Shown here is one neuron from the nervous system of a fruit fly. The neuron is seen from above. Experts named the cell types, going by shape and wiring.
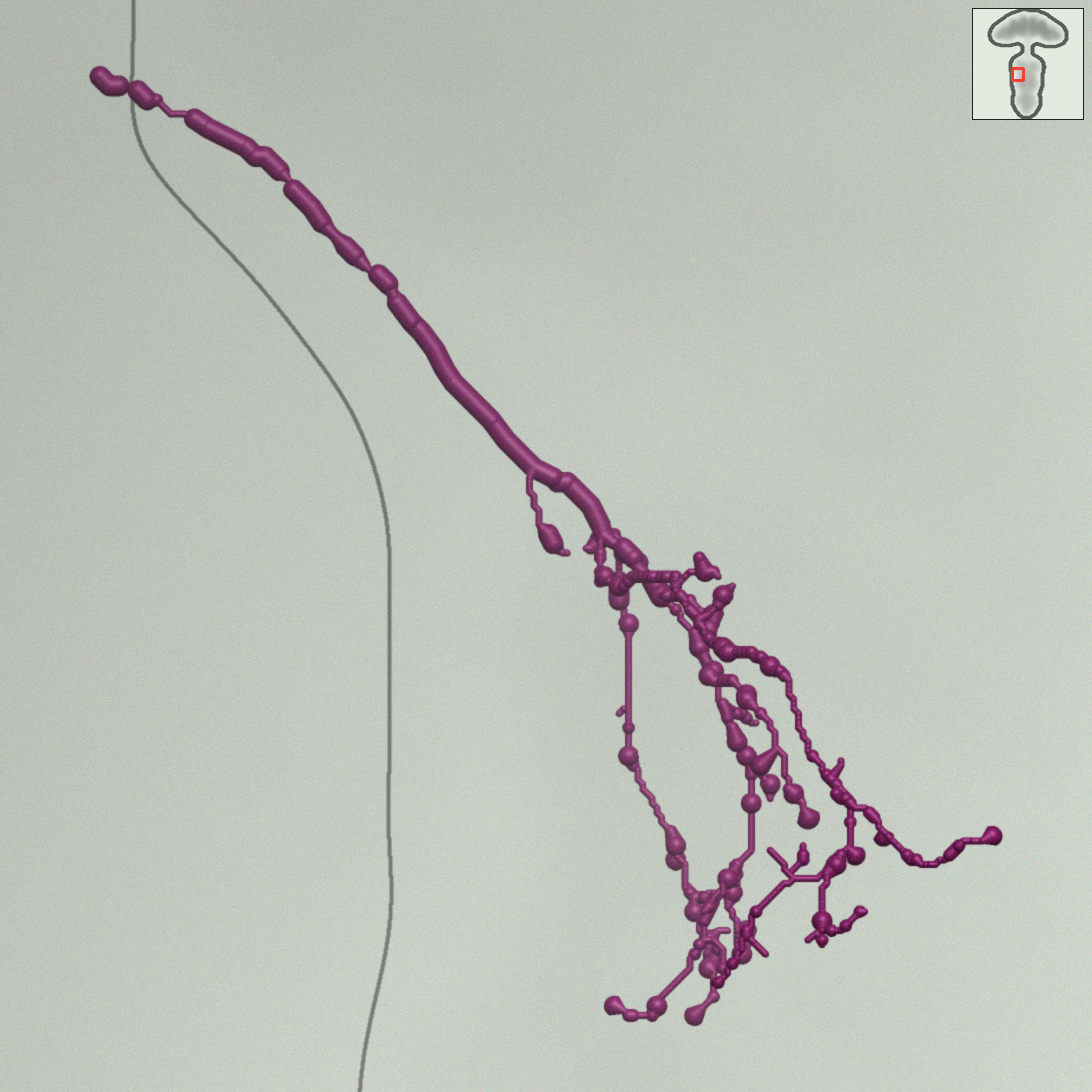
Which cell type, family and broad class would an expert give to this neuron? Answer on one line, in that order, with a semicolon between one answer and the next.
SNpp37; class mechanosensory proprioceptive; sensory neuron entering the nerve cord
